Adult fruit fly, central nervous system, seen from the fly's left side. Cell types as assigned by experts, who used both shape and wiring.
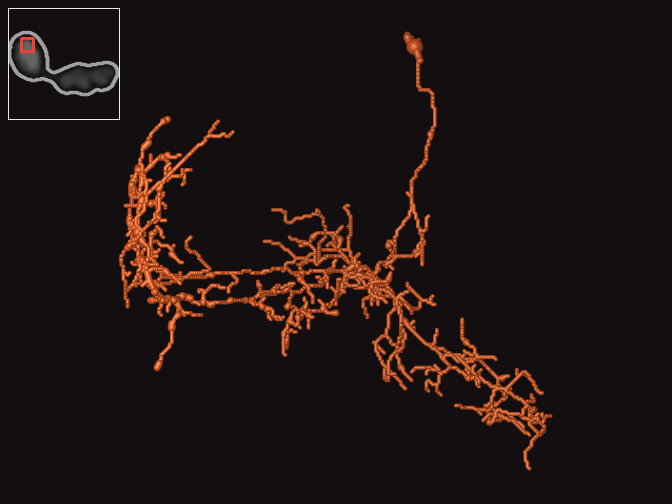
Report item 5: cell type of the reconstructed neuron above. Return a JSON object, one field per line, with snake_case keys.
{
 "cell_type": "CL245"
}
